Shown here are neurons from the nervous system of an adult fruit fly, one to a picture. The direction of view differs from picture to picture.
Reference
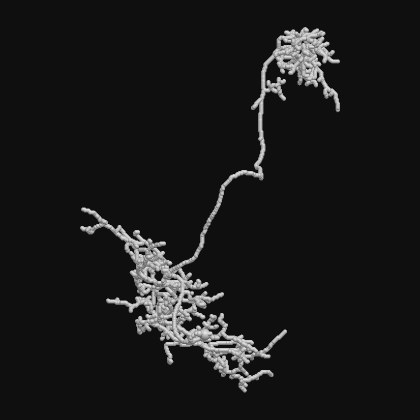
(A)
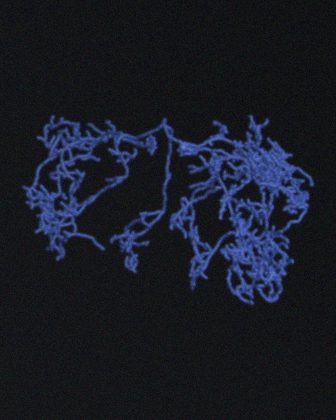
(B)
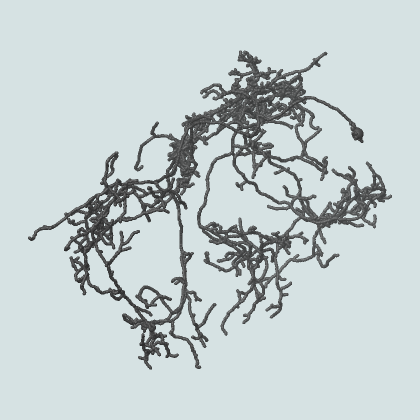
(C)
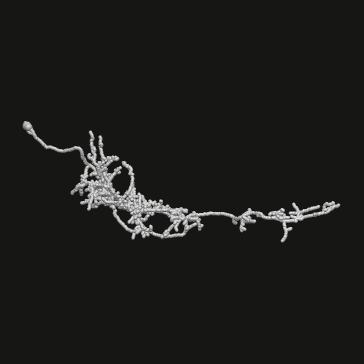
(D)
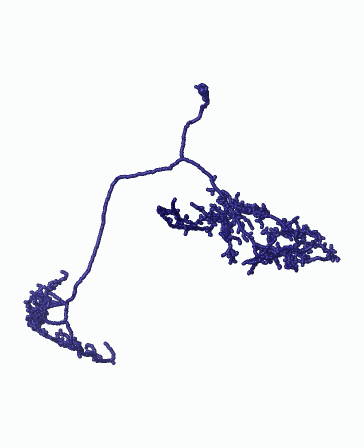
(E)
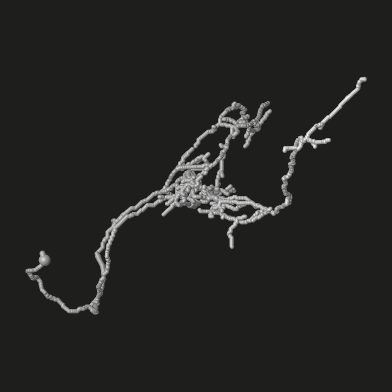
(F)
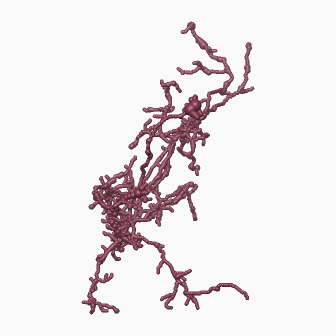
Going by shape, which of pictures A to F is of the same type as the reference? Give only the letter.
D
